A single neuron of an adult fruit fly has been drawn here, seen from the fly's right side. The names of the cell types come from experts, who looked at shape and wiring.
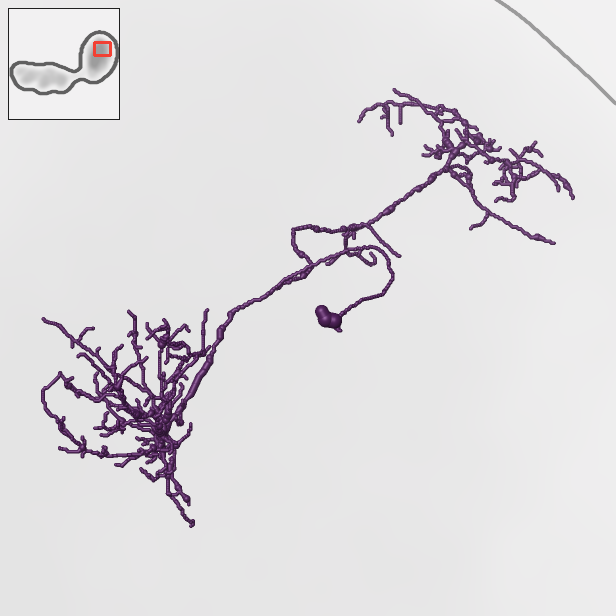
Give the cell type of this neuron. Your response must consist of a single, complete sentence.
Under the cell type LH002m falls this neuron.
